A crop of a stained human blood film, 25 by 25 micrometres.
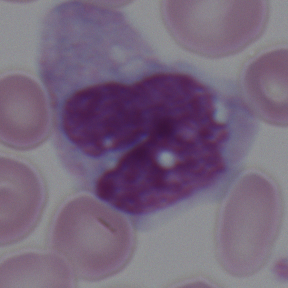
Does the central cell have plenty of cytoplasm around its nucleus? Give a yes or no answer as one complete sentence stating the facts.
Yes, its nucleus is set within plentiful cytoplasm.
